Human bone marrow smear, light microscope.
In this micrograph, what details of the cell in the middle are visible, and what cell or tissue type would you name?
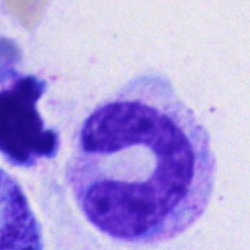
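Looking at the nucleus, it forms a thick, curved C-shaped band, with the open side of the curve facing left. Following it along, it stays one continuous piece rather than dividing into separate lobes. In the cytoplasm, fine pinkish granules are scattered throughout. So this is a band neutrophil.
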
